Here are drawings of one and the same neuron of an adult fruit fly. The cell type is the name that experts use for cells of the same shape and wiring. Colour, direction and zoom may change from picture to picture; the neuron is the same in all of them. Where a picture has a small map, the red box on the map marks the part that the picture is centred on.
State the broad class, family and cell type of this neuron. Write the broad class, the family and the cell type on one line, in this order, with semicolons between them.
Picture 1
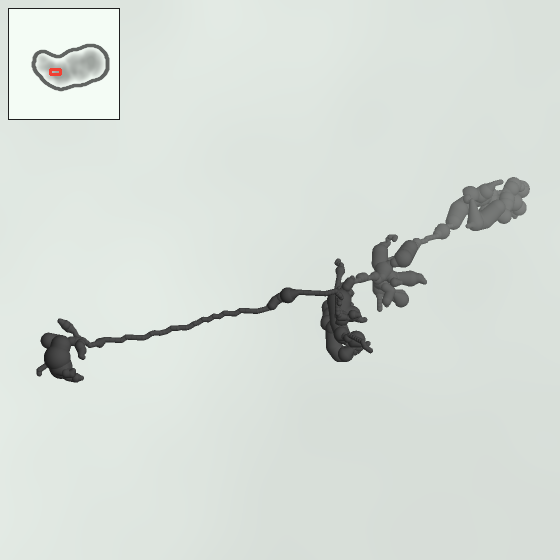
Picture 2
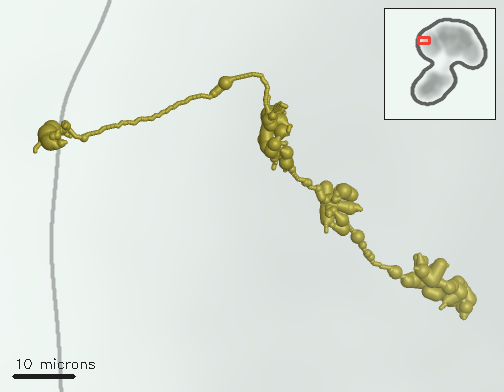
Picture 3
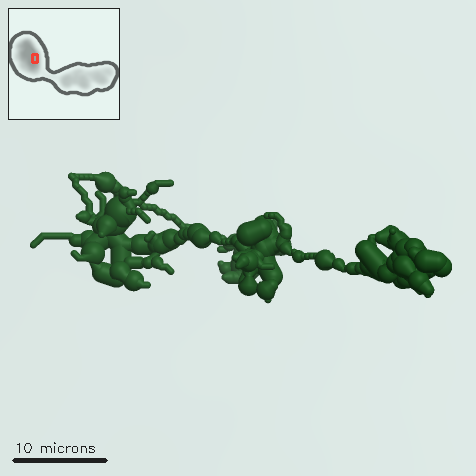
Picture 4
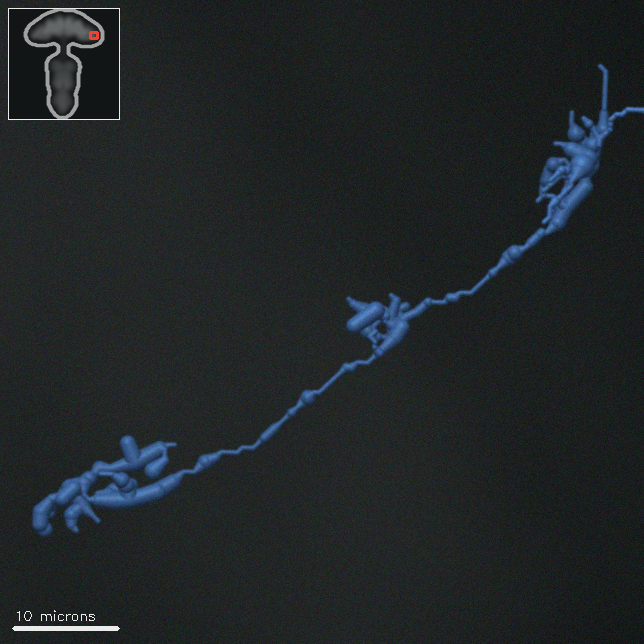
optic-lobe intrinsic neuron; Mi; Mi1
